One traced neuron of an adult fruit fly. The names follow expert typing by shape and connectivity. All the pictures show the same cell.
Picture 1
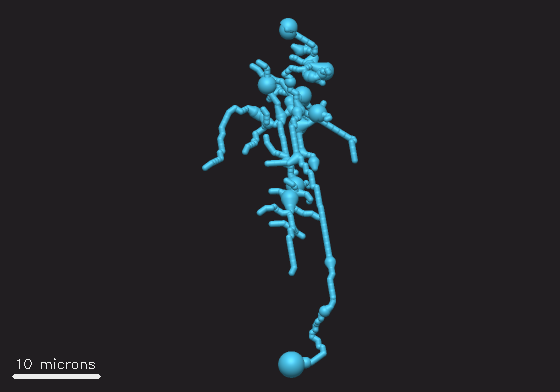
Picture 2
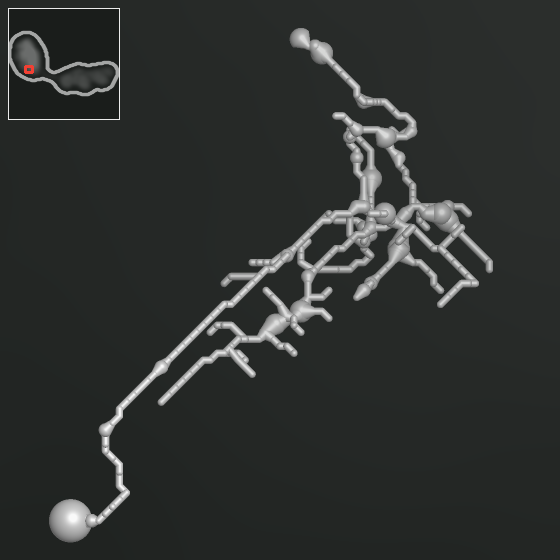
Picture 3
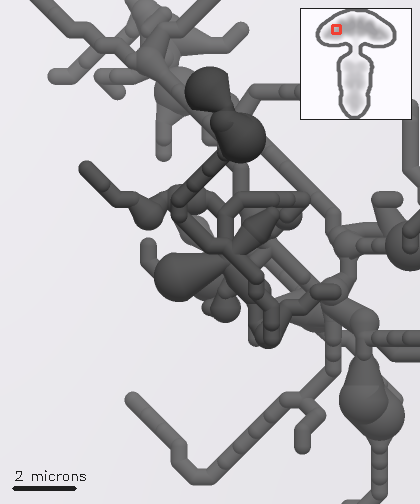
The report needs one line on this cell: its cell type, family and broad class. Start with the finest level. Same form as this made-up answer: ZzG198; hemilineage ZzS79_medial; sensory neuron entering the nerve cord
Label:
Dm2; Dm; optic-lobe intrinsic neuron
